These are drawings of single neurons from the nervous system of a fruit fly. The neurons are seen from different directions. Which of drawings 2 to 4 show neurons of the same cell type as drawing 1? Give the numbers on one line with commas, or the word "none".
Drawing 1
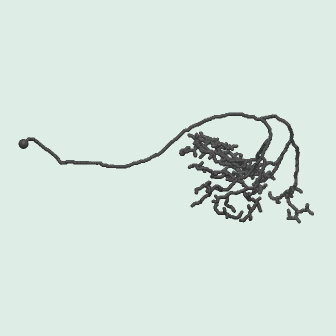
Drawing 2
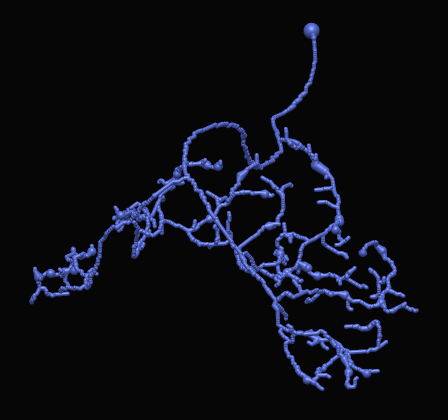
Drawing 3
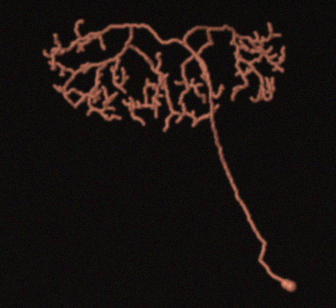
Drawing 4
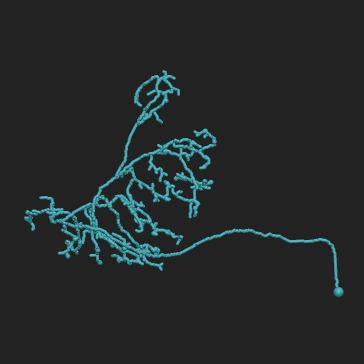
4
